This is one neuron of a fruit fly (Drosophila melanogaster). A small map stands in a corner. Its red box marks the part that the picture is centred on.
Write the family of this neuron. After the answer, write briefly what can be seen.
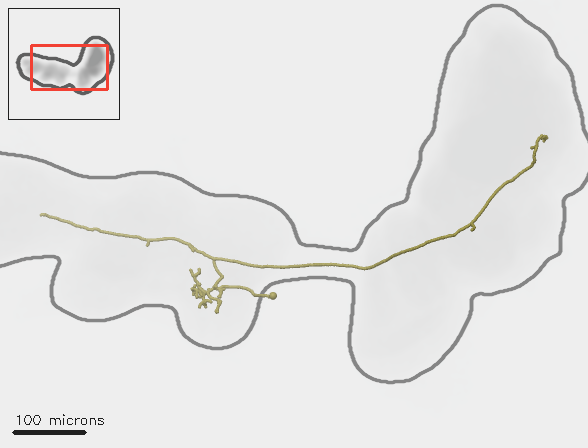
The family is hemilineage 10B. It is an ascending neuron. By the scale bar it is about 700 microns wide in this view. As drawn here it is more than twice as wide as it is tall.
